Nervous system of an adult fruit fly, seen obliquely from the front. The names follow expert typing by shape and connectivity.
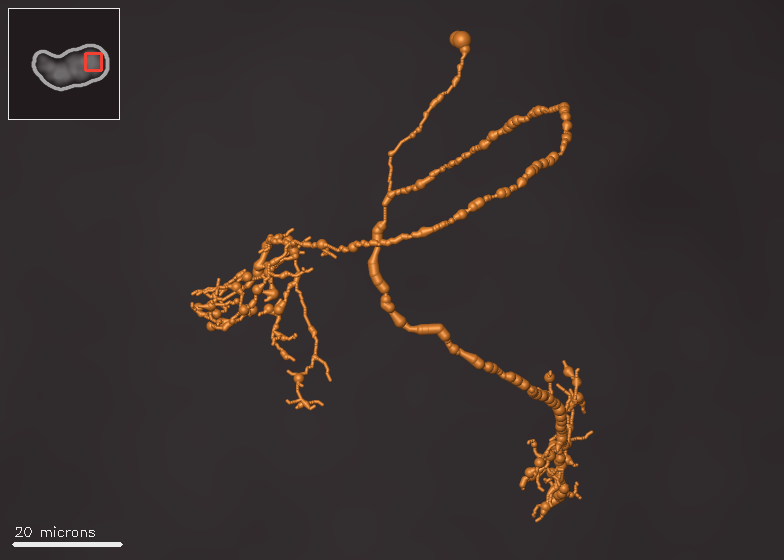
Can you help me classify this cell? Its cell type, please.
LC9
